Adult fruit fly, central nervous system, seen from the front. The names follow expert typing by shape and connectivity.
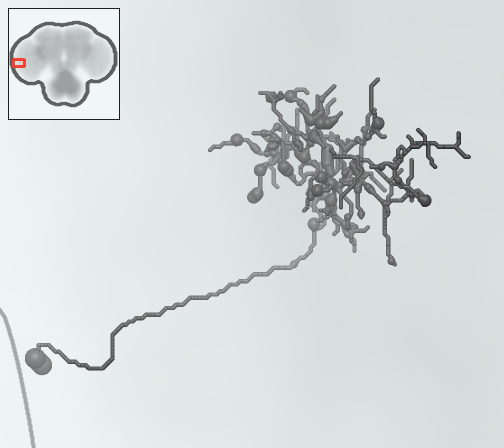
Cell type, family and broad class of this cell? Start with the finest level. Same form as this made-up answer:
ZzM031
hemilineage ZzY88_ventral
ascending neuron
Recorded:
Cm3
Cm
optic-lobe intrinsic neuron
